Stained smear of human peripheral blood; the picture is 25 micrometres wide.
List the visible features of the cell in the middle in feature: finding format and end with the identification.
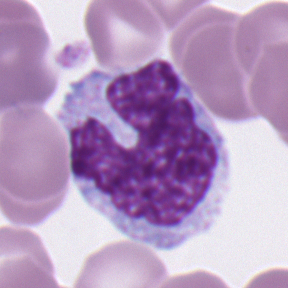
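Nucleus: a deep notch, opening toward the left side
Chromatin: dark purple, clumped, small paler gaps, a lacy look
Cytoplasm colour: pale greyish blue
Granules: very fine, faint, dust-like, in the cytoplasm
Name: monocyte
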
